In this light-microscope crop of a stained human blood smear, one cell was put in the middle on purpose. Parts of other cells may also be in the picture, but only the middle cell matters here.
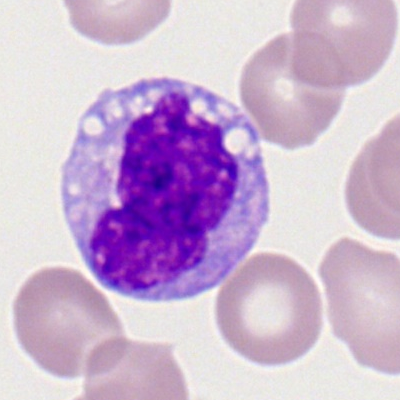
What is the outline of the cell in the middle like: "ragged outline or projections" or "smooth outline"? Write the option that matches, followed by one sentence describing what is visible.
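Smooth outline. The cell has a roughly round, smooth outline.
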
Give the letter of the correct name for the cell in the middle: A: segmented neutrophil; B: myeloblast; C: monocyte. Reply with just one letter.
C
